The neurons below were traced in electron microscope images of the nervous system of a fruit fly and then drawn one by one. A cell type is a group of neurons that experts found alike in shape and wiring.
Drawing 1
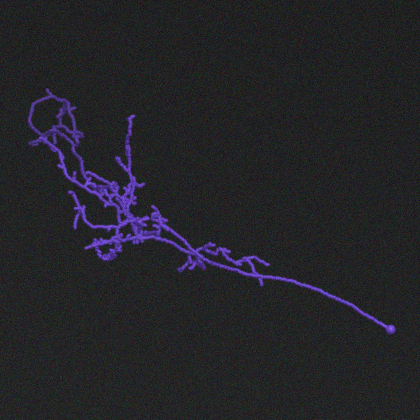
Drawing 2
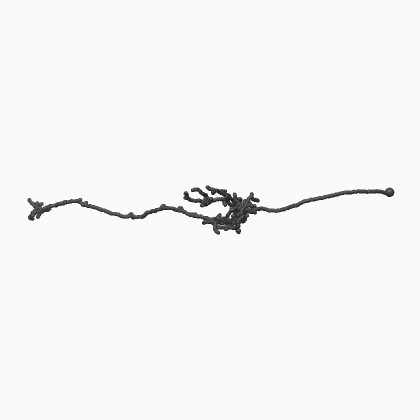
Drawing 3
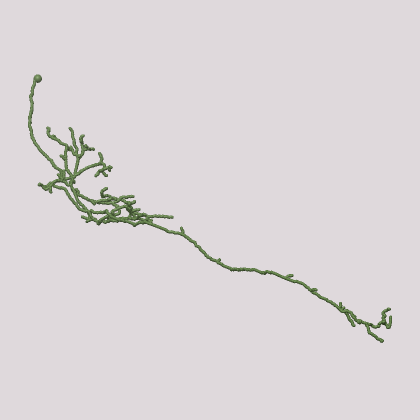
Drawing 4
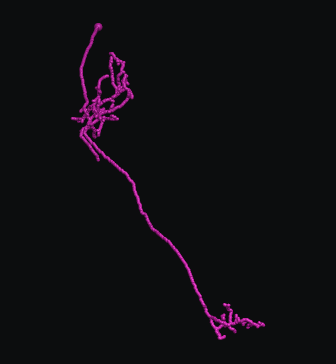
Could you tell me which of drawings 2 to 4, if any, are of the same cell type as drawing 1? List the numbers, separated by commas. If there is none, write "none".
2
